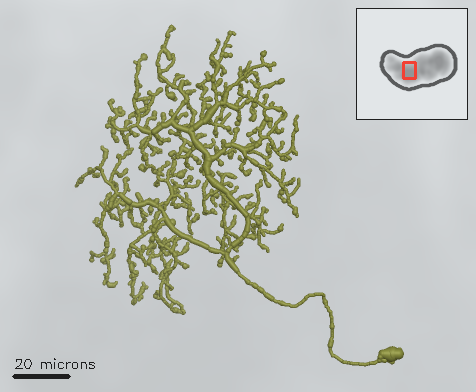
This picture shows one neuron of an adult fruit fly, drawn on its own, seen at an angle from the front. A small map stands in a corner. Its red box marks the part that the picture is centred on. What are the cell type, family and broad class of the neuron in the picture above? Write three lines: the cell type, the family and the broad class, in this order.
Dm6
Dm
optic-lobe intrinsic neuron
